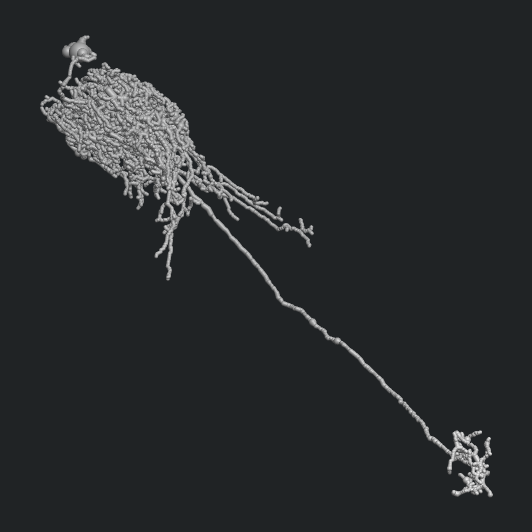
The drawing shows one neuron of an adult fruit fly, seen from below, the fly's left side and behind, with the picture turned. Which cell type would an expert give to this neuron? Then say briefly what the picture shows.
The cell type is TuTuA_2. It is a central-brain intrinsic neuron. Dozens of branch ends can be seen. As drawn here it is about as wide as it is tall.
